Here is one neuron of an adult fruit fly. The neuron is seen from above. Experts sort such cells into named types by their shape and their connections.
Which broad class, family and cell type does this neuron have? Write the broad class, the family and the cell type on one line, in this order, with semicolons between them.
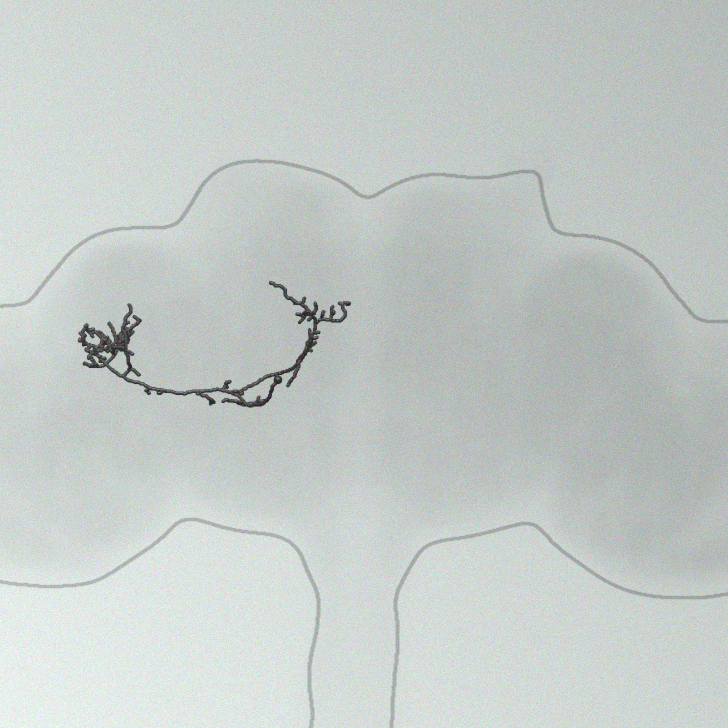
central-brain intrinsic neuron; hemilineage SMPpd1; CB3261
